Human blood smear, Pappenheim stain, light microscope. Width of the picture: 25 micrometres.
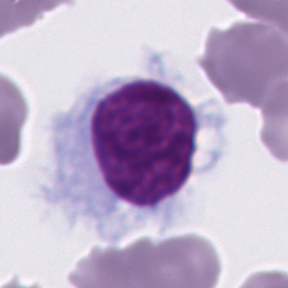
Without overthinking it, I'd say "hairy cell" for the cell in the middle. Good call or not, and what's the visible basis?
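Start with the edge: the outline is irregular and fuzzy rather than a clean smooth circle. Fine hair-like projections stick out from the cytoplasm on all sides, and that goes with hairy cell.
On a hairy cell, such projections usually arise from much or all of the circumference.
The pale blue cytoplasm suits hairy cell too.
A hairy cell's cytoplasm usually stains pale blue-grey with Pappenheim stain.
No granules are seen, which favours hairy cell over monocyte.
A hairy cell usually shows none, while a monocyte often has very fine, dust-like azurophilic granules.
The chromatin is dark purple and fairly condensed. So yes, hairy cell fits.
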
